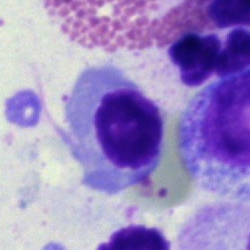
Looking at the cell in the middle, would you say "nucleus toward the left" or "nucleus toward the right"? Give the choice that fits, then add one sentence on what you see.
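Nucleus toward the right. Most of the cytoplasm lies to the left of the nucleus.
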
